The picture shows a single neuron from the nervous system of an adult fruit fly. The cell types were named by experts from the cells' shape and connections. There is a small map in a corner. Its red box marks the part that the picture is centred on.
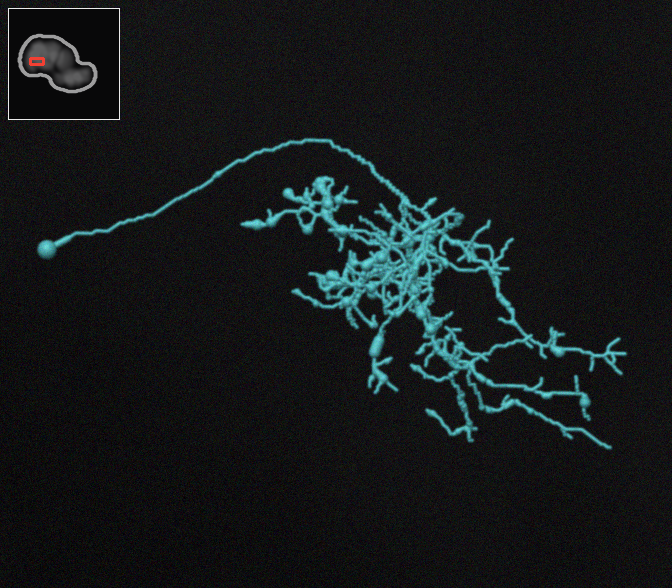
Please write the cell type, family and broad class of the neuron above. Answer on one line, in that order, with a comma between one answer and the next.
WED030_a, hemilineage WEDa2, central-brain intrinsic neuron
